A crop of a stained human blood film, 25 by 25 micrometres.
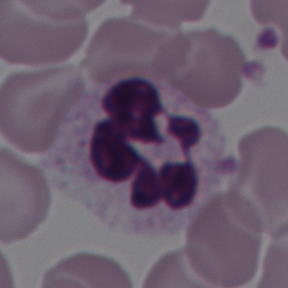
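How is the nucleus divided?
Into four or more separate lobes, set in a ring around a central clear space.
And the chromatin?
Dense and dark purple.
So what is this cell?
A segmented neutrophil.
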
